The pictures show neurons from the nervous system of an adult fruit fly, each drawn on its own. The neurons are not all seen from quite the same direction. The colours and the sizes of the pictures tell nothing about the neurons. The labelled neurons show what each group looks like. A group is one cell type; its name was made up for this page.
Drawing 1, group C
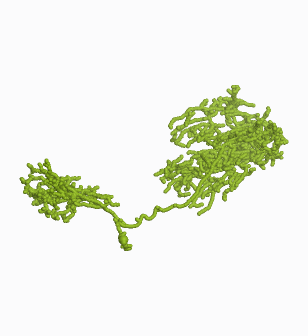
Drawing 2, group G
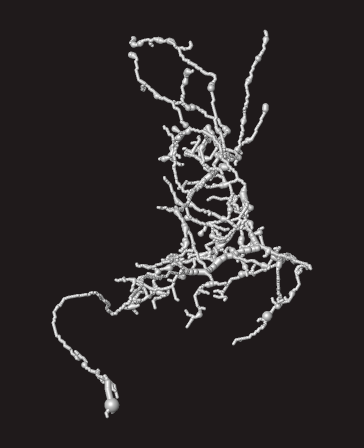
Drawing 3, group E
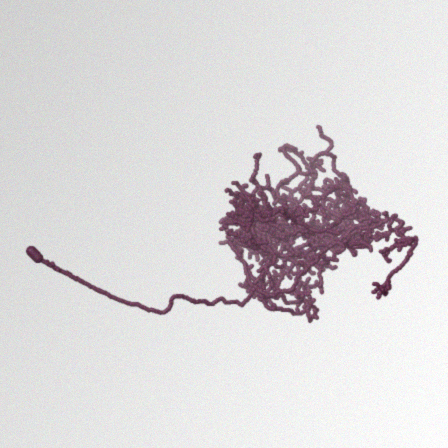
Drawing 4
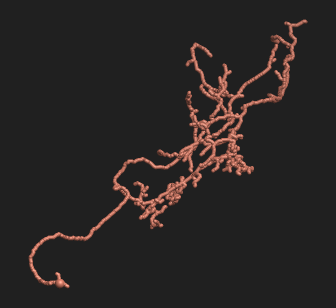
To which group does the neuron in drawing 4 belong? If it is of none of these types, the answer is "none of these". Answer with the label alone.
group G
